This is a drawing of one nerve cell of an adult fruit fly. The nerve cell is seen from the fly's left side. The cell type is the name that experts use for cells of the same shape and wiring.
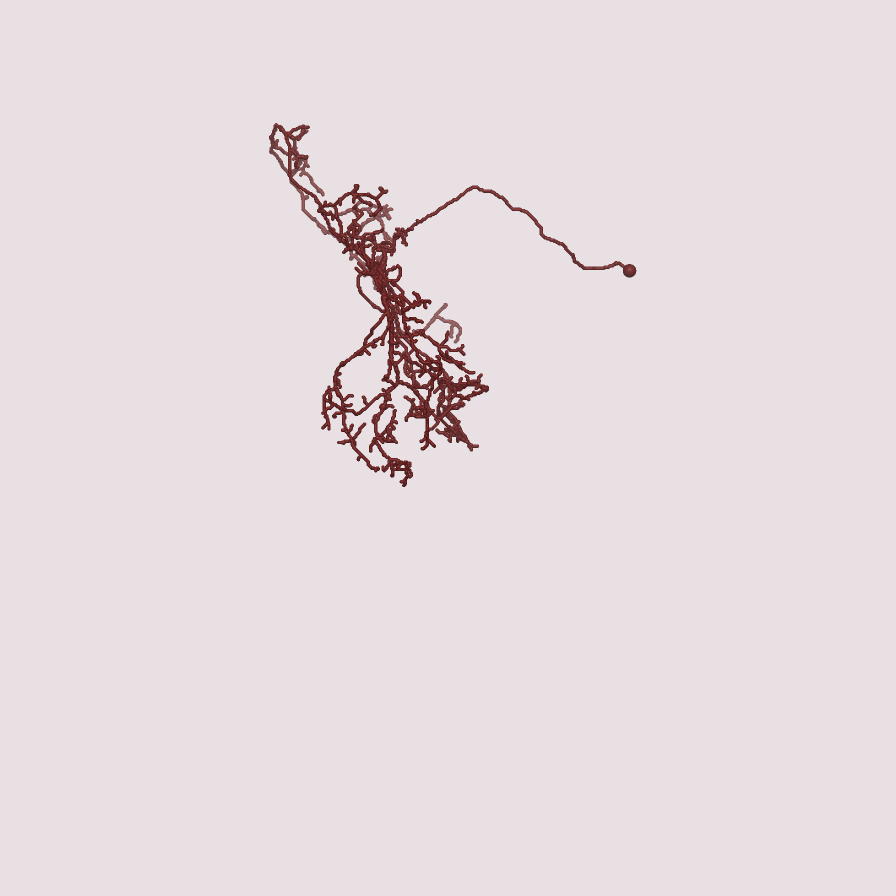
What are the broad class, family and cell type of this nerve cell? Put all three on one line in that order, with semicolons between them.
central-brain intrinsic neuron; hemilineage DM4_dorsal; pC1_12b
